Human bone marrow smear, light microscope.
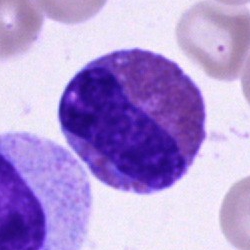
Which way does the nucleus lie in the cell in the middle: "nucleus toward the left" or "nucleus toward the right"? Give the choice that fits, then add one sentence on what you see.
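Nucleus toward the left. Lilac-pink cytoplasm lies on both sides of the nucleus, with more of it on the upper right side.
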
